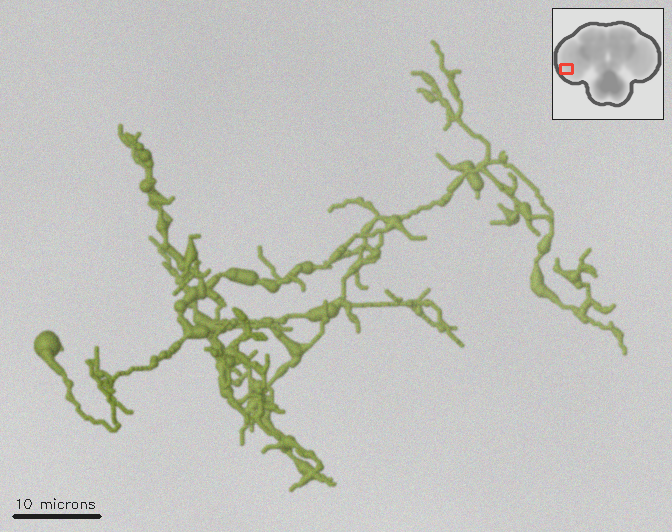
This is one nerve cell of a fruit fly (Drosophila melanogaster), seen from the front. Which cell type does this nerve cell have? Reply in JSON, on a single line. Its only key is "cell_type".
{"cell_type": "Mi10"}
